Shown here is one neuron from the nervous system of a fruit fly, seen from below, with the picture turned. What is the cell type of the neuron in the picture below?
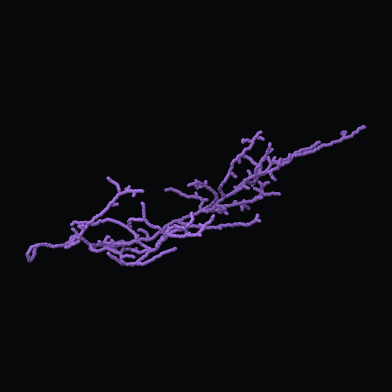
IN11B019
